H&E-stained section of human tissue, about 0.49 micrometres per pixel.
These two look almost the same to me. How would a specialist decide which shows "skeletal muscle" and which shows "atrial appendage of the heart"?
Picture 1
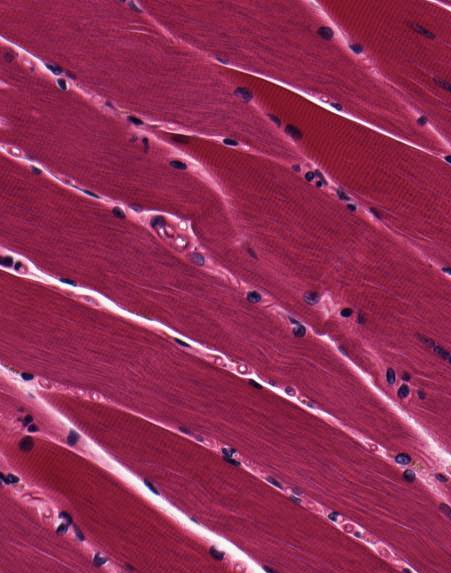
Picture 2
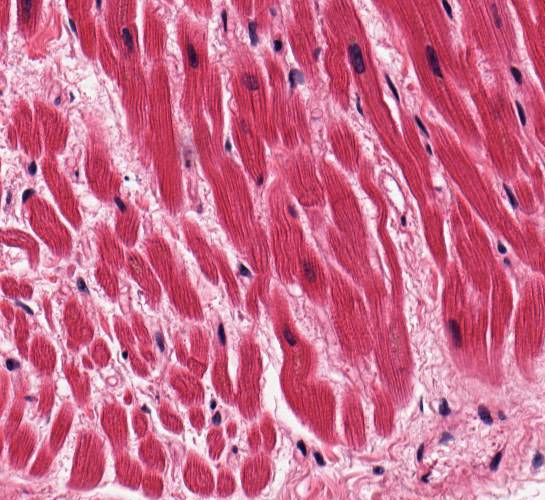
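Take your time: picture 1 is skeletal muscle, and picture 2 is the atrial appendage of the heart. In the skeletal muscle, long parallel fibres cross the field diagonally from upper left to lower right, straight and without branching. Notice the nuclei: dark, flattened ovals at the fibre edges, not in the centres. In the atrial appendage of the heart, fibres at upper and right are cut lengthwise, and these branch and join their neighbours; at lower left they are cut across as rounded profiles. Their cytoplasm stains deep pink-red with eosin.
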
